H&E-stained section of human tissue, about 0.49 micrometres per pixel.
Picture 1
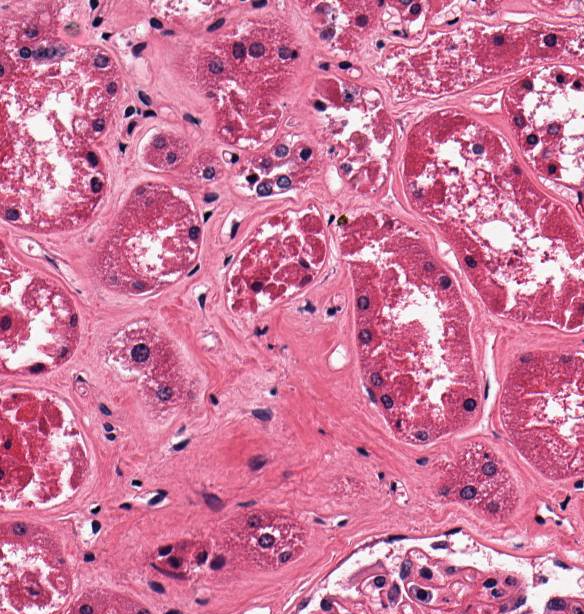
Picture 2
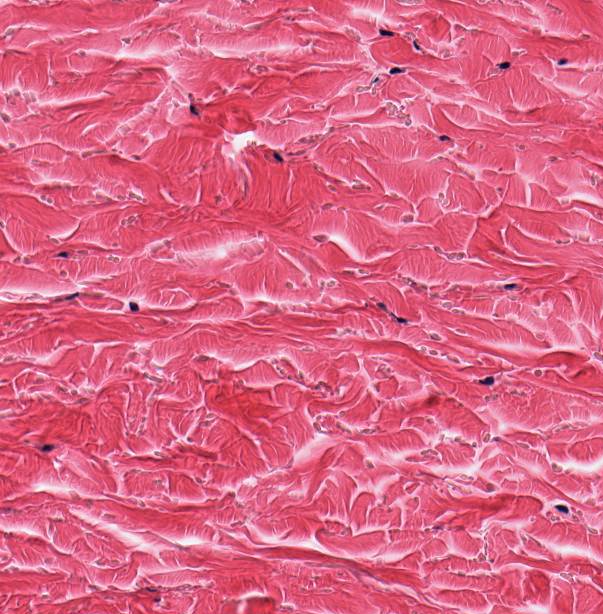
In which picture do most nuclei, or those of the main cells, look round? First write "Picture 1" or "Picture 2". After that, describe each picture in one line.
Picture 1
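What picture 1 shows: The nuclei of the nest cells are round with visible nucleoli.
What picture 2 shows: The nuclei are small, dark-staining and elongated.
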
